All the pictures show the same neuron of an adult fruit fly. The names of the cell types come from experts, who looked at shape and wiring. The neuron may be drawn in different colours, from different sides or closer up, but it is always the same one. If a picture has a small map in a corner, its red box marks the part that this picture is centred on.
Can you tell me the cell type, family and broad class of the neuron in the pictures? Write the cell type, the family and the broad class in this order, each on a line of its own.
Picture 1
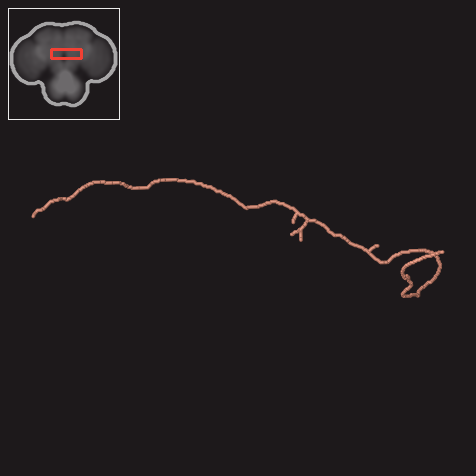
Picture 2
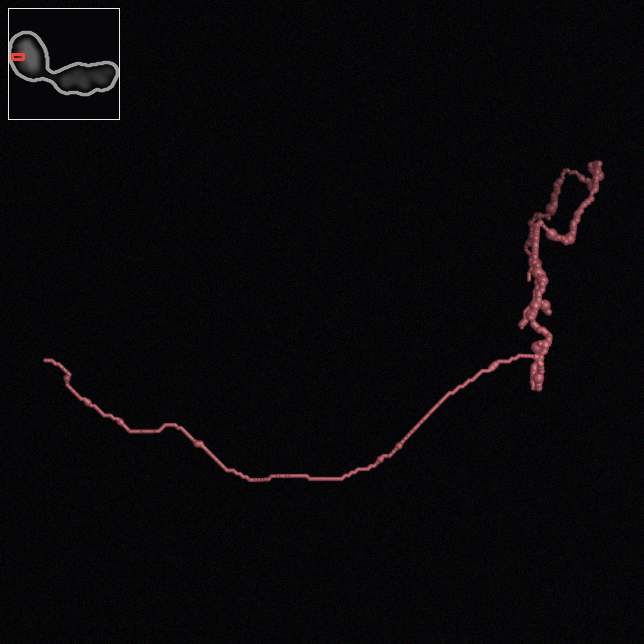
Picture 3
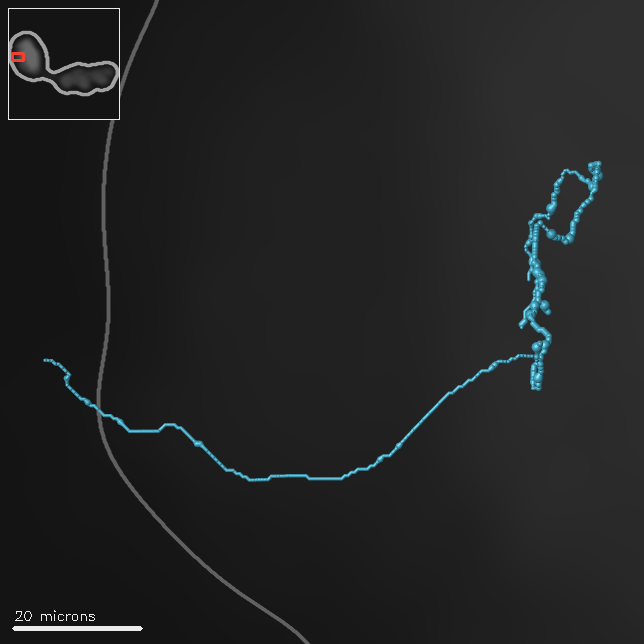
HRN_VP4
class hygrosensory
sensory neuron entering the brain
